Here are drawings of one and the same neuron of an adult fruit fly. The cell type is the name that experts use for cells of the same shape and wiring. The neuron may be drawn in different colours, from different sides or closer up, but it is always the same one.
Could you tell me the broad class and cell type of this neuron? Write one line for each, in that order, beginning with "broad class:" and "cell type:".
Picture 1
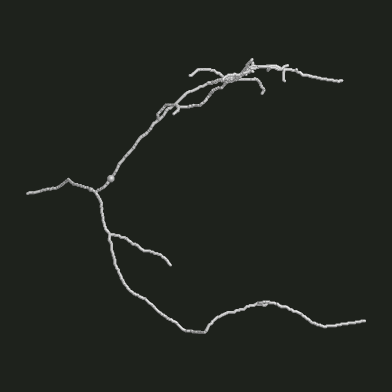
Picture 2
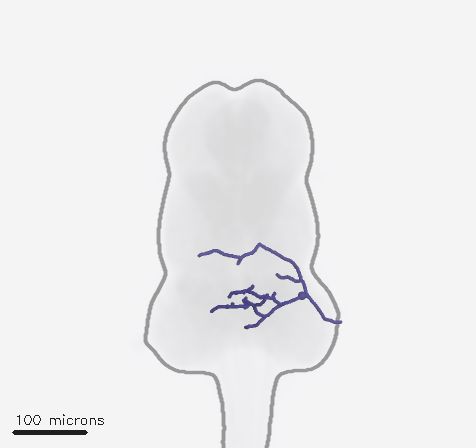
broad class: sensory neuron entering the nerve cord
cell type: SNxx26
